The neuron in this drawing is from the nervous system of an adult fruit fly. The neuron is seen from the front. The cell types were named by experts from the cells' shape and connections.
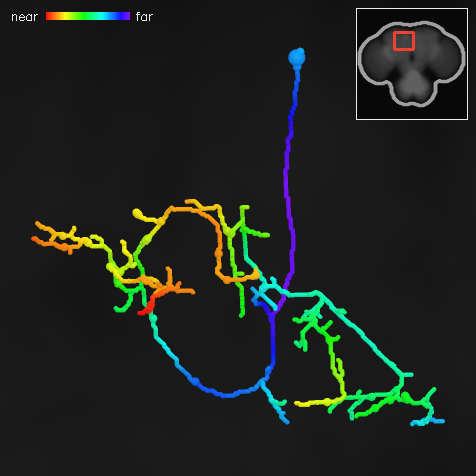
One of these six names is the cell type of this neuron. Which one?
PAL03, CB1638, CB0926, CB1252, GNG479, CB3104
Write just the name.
CB1252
